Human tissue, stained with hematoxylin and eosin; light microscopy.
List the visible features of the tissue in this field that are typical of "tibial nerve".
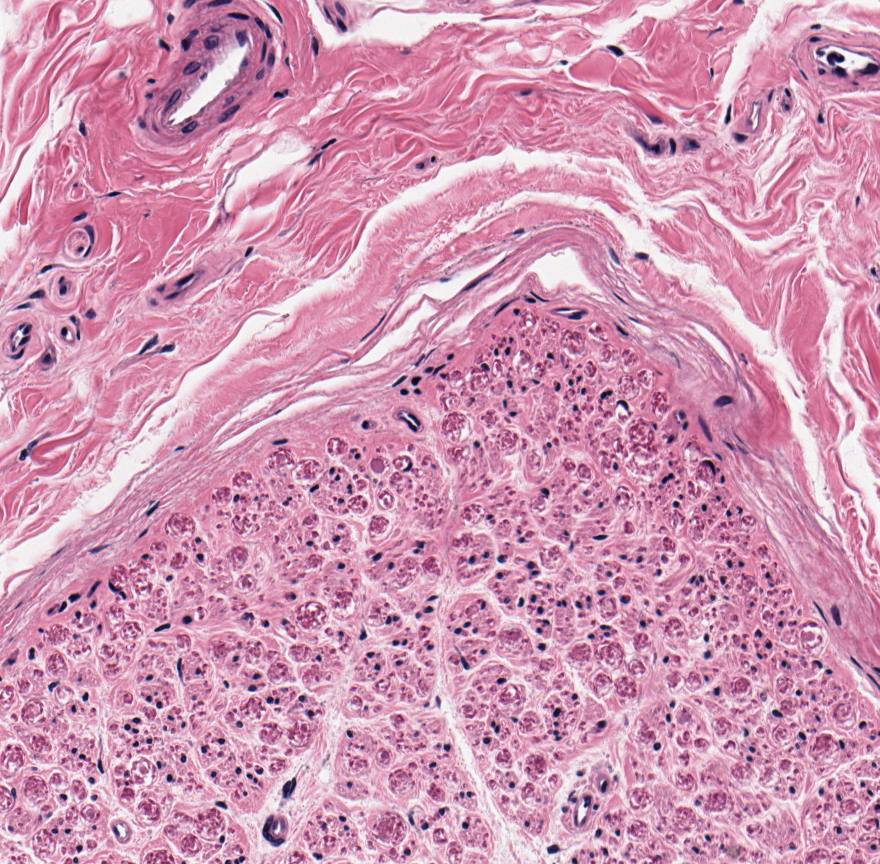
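Tissue: tibial nerve.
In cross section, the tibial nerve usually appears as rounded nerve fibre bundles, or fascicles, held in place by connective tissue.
Consistent: one large fascicle, fibres cut across as many small round pink profiles, fills the lower half, with dense collagenous tissue above it. Upper edge of fascicle bounded by a thin layer of flattened spindle-shaped cells running parallel to that edge. Small dark oval nuclei scattered fairly evenly among the fibres throughout the fascicle.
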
